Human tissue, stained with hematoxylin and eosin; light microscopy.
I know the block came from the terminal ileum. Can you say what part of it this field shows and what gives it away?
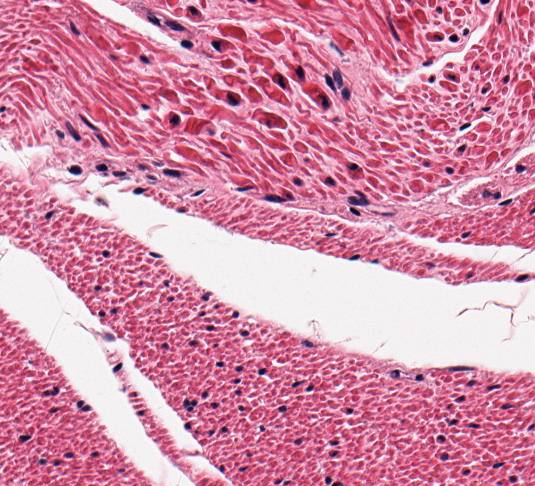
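Smooth muscle makes up the whole field, with no epithelium present. Its cells are cut lengthwise at the top, where the nuclei are elongated and dark-staining, and across in the bundles below.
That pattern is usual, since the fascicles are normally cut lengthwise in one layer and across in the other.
In the cross-cut bundles, dark round nuclei lie sparsely among many profiles without a nucleus. The cytoplasm stains bright pink throughout, and the bundles are made of cells rather than wavy collagen, unlike dense connective tissue.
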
